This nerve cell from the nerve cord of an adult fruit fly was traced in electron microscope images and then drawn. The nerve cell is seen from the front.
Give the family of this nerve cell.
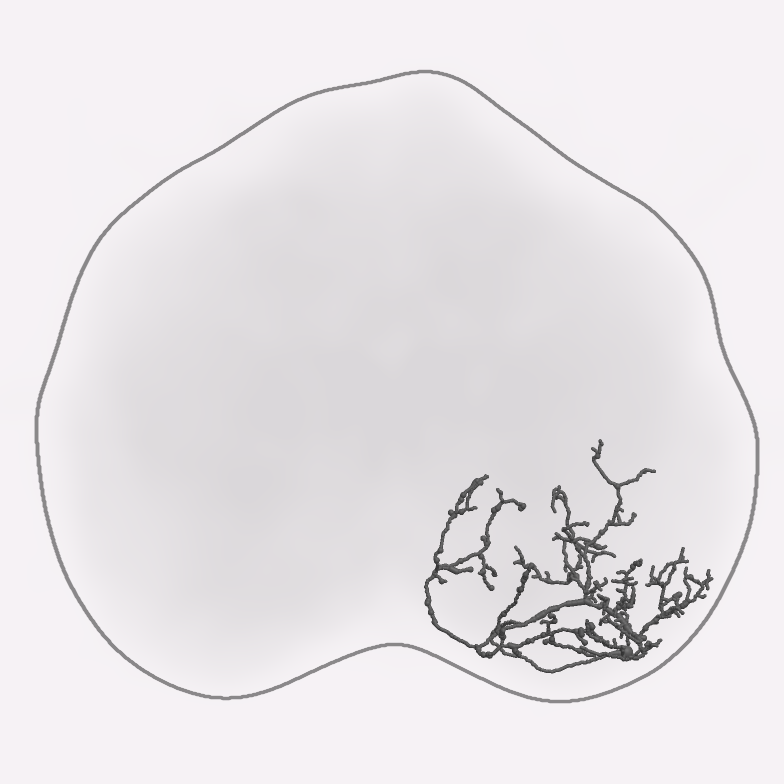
hemilineage 01B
